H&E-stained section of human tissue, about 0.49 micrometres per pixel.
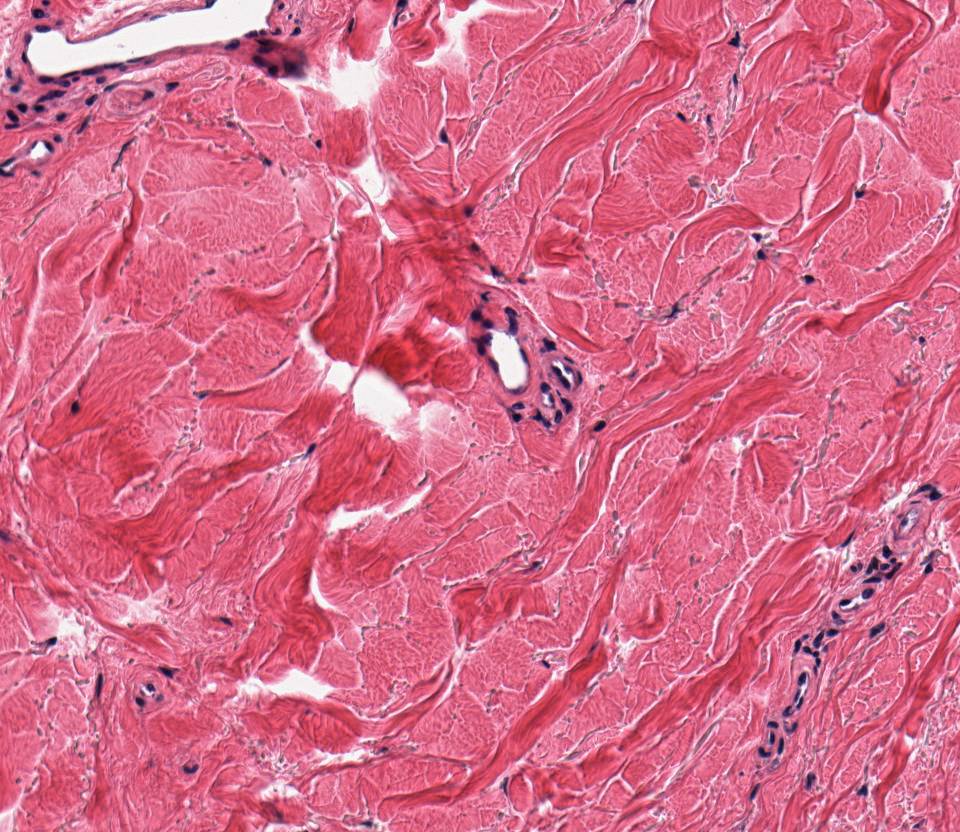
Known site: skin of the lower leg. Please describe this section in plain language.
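Densely packed pink fibre bundles fill the whole field, interlacing in many directions. Within them, nuclei are sparse: just small dark dots and slivers. Then, upper left, an elongated empty white lumen lined by a few dark nuclei; lower right, closely grouped dark nuclei running diagonally between bundles.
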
